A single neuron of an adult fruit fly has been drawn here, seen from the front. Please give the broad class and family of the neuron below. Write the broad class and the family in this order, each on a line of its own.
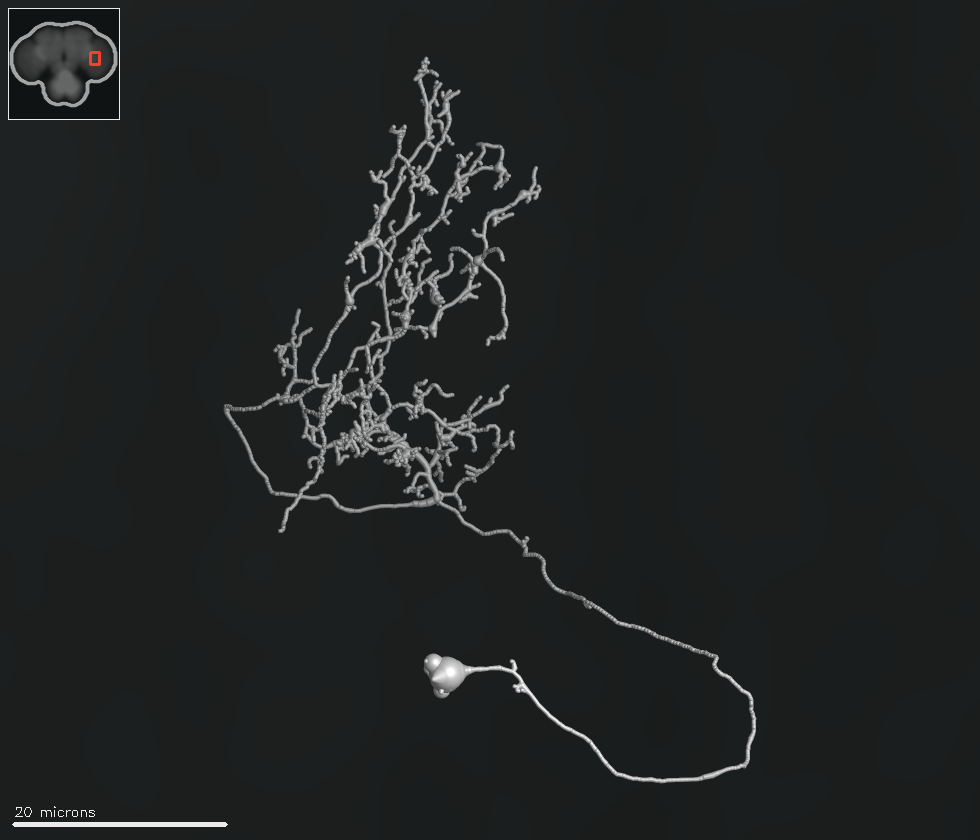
optic-lobe intrinsic neuron
Cm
